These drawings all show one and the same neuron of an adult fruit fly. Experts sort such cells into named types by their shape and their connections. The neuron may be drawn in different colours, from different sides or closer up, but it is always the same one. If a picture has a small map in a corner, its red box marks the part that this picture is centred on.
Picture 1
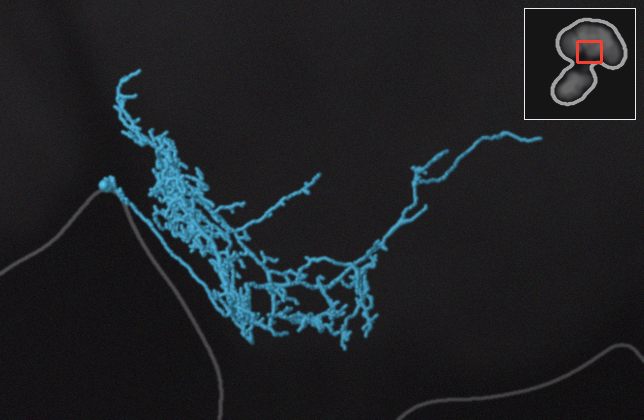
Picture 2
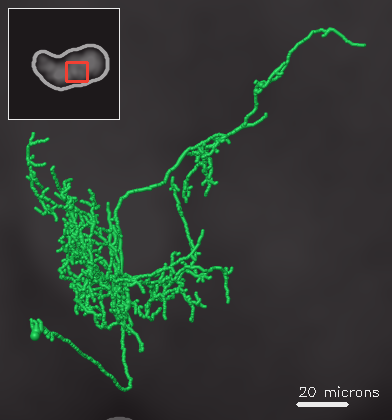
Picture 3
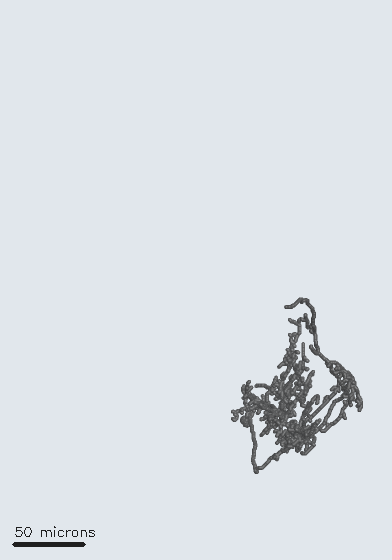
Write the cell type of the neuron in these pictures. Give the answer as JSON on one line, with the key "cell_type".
{"cell_type": "GNG163"}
